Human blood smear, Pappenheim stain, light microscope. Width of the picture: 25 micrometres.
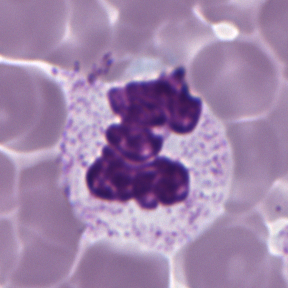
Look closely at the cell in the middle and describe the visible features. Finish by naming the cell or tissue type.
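Round in outline, the cell holds a nucleus divided into several lobes. Fine lilac-purple granules are scattered through its cytoplasm, and no vacuoles are seen there. It is a segmented neutrophil.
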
